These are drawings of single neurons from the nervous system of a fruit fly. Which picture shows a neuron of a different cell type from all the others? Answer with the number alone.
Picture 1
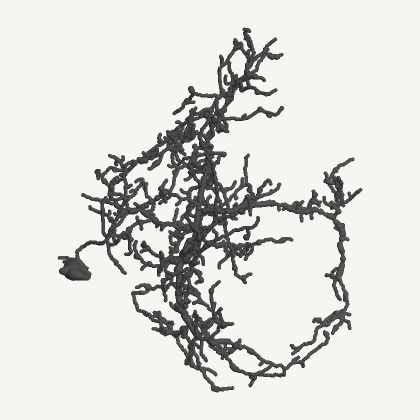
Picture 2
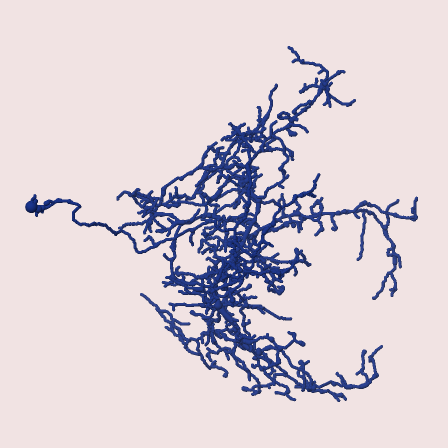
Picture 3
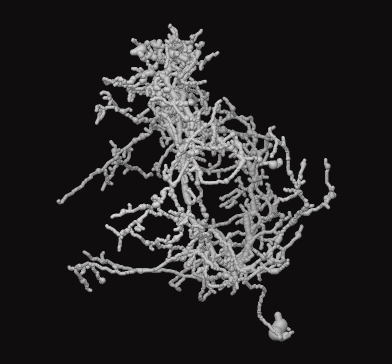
3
